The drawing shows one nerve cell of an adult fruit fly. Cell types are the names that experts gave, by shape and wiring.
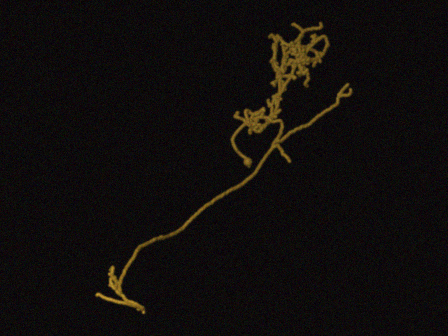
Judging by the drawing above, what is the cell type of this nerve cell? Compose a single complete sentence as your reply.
It is the cell type AN08B094 to which this nerve cell belongs.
